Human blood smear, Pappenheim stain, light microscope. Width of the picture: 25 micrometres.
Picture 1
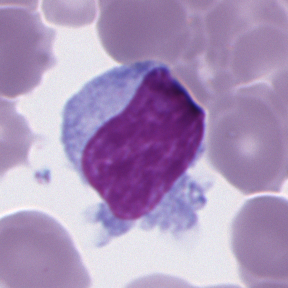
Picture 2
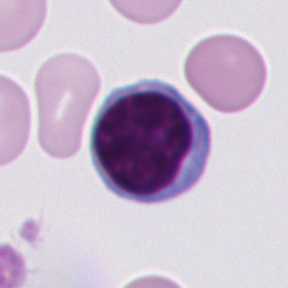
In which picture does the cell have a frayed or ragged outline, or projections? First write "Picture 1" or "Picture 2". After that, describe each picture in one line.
Picture 1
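In picture 1: The lower edge of the cytoplasm is ragged, with frayed wisp-like projections.
In picture 2: The cell outline is round and smooth.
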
